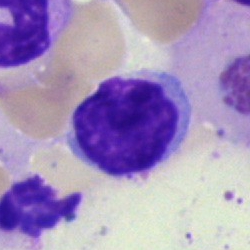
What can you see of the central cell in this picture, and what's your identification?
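This cell has a round, smooth outline. Its nucleus lies off-centre, toward the left side. The chromatin stains dark purple and is coarsely clumped. The cytoplasm contains no visible granules. The central cell is a lymphocyte.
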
